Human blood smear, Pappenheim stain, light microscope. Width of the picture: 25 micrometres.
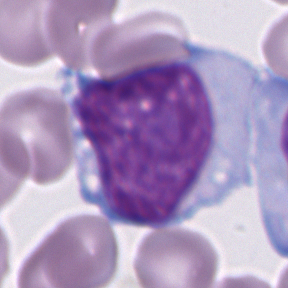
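Myeloblast in a stained smear of human peripheral blood. Its outline is irregular and angular rather than round. The nucleus forms a single unlobed mass lying toward the left side of the cell, leaving most of the abundant, pale grey-blue cytoplasm on the right.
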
